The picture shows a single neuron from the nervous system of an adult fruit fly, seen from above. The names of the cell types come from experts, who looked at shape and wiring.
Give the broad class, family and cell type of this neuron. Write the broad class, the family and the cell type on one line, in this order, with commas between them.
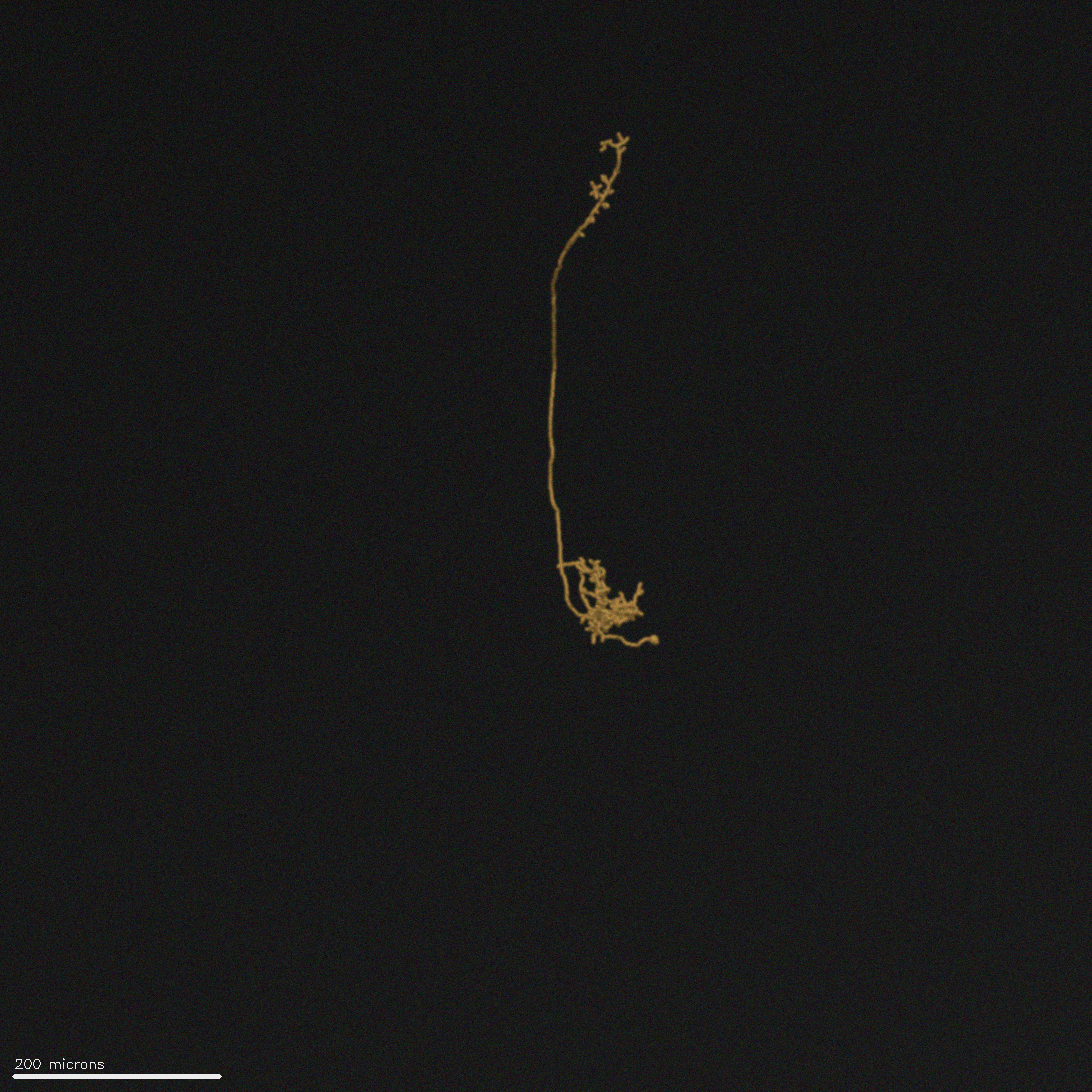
ascending neuron, hemilineage 03B, AN03B094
